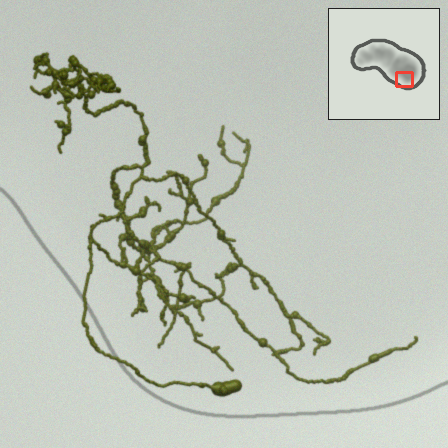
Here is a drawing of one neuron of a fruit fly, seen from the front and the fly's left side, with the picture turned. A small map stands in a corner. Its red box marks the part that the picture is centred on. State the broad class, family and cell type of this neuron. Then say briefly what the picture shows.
It is a central-brain intrinsic neuron. The family is hemilineage CLp1. Its cell type is SLP402_a. The cell body is at the bottom of the picture. Dozens of branch ends can be seen.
